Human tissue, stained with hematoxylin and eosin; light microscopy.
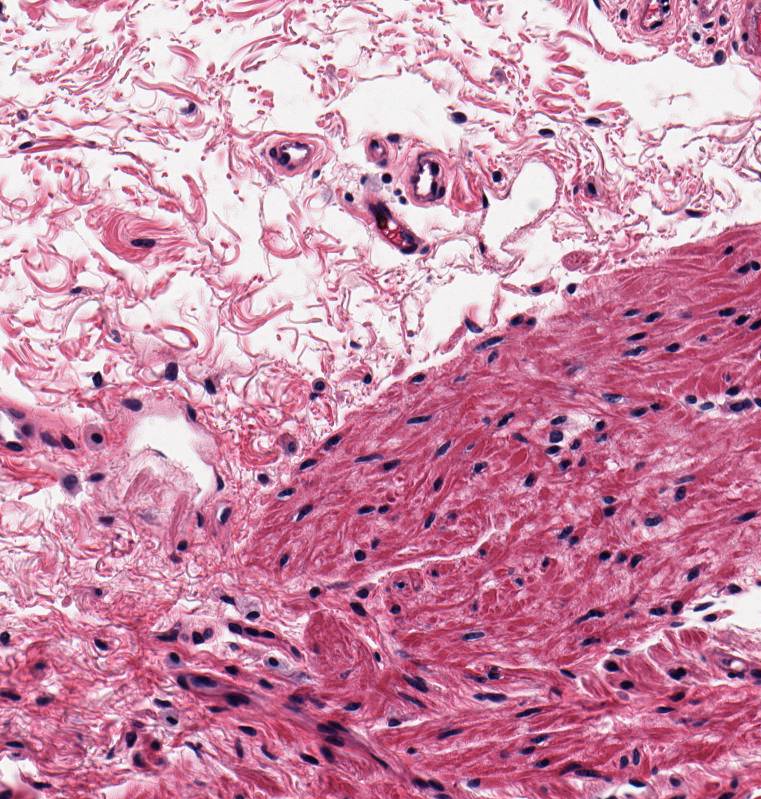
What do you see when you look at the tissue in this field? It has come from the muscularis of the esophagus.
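Look at the two halves first: loose connective tissue fills the upper left, dense muscle tissue the lower right. There the smooth muscle cells run mostly diagonally, from lower left toward upper right. Their nuclei are elongated, cigar-shaped and lie along the cells, and their cytoplasm stains deep pink.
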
